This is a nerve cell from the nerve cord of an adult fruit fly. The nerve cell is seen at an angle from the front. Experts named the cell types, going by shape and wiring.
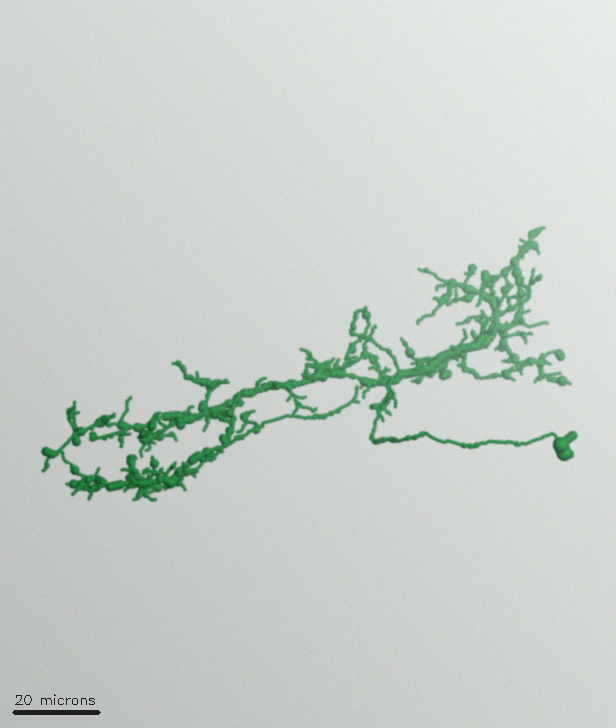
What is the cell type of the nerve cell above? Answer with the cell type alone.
IN09A024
